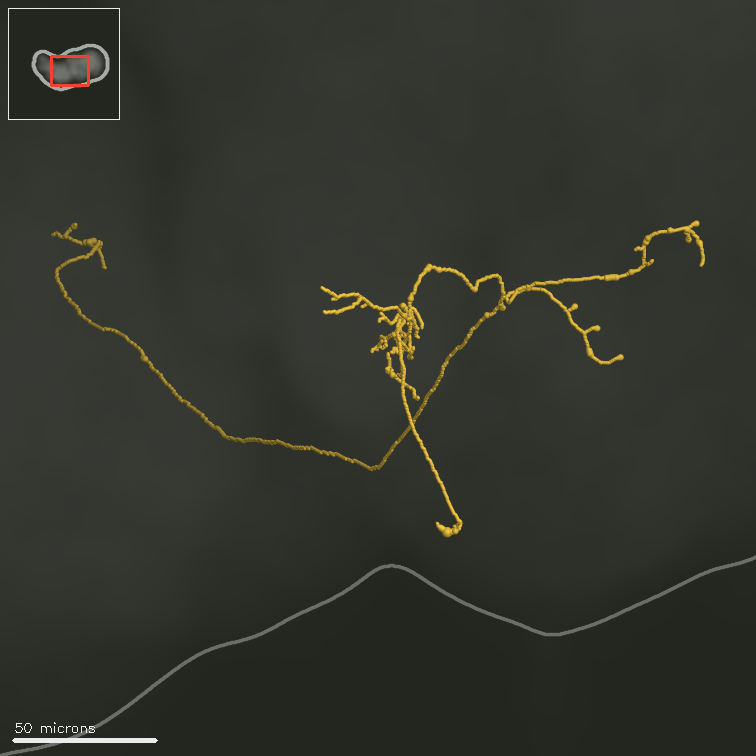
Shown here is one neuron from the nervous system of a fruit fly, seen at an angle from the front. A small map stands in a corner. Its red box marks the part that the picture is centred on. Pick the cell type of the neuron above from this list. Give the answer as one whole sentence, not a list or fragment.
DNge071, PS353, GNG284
This neuron is a cell of type DNge071.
